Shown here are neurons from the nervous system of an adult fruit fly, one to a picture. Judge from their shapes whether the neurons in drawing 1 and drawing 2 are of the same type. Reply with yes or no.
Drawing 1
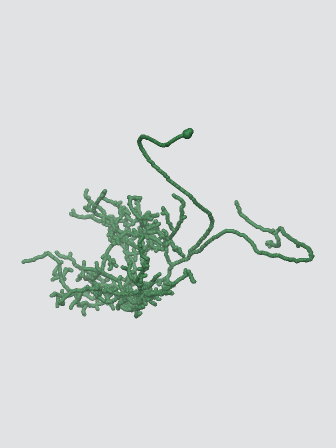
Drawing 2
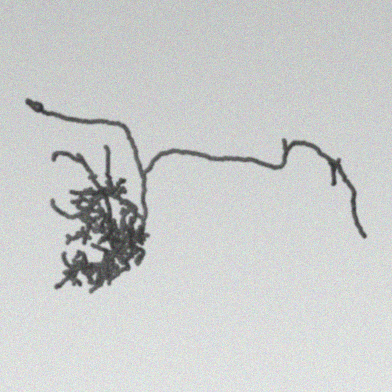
no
